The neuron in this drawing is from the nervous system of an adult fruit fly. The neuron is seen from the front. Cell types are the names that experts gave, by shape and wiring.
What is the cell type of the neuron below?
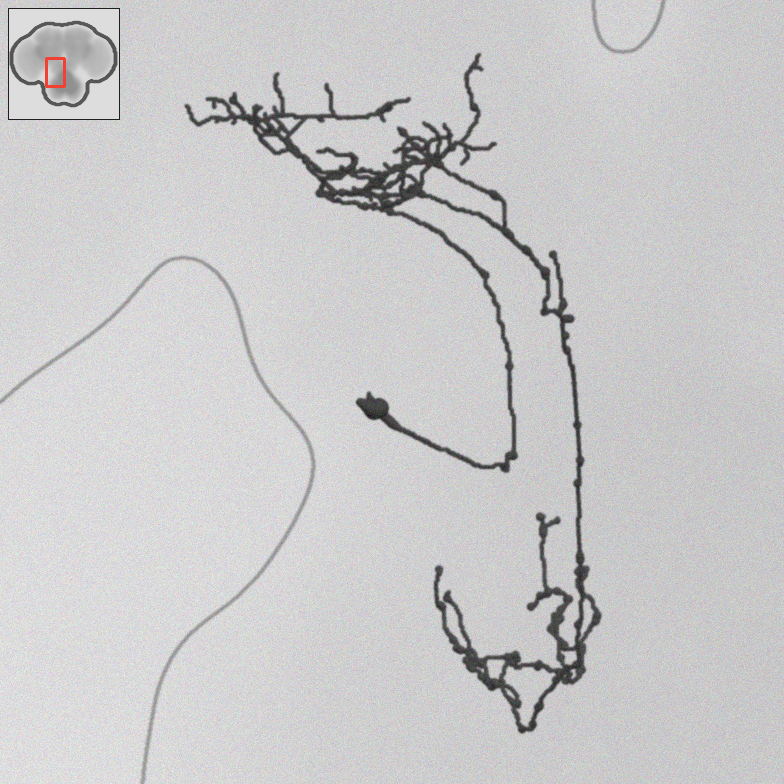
DNg08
